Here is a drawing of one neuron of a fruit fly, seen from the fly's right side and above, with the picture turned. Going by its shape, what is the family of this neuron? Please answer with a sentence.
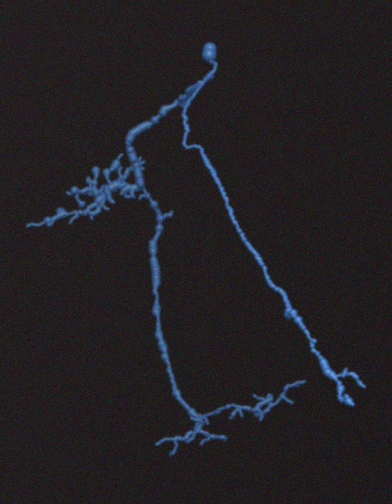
The family is LLPC.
